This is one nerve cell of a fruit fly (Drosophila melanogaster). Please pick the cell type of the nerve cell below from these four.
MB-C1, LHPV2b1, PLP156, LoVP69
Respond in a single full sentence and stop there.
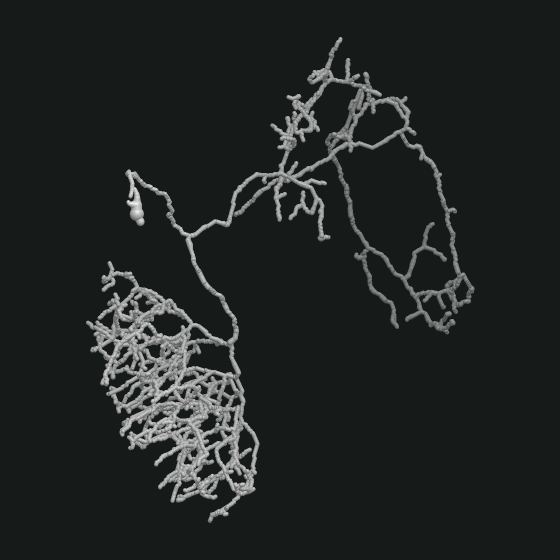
As for cell type, this nerve cell is LoVP69.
